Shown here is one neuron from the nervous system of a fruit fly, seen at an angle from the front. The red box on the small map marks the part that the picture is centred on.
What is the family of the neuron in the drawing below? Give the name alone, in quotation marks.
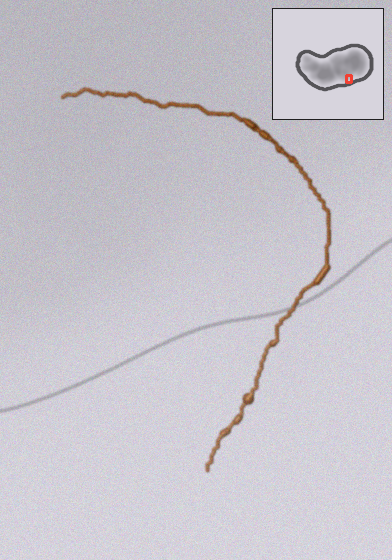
"class mechanosensory"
